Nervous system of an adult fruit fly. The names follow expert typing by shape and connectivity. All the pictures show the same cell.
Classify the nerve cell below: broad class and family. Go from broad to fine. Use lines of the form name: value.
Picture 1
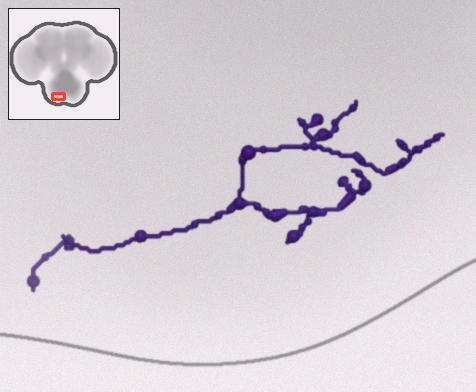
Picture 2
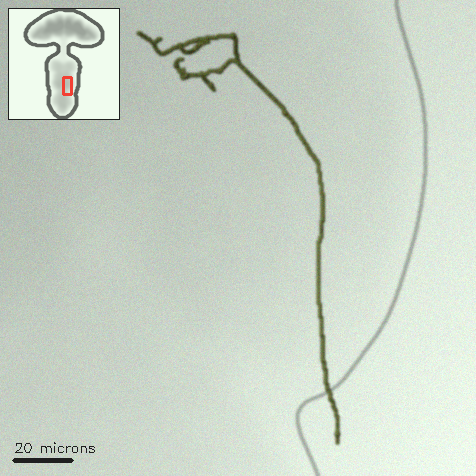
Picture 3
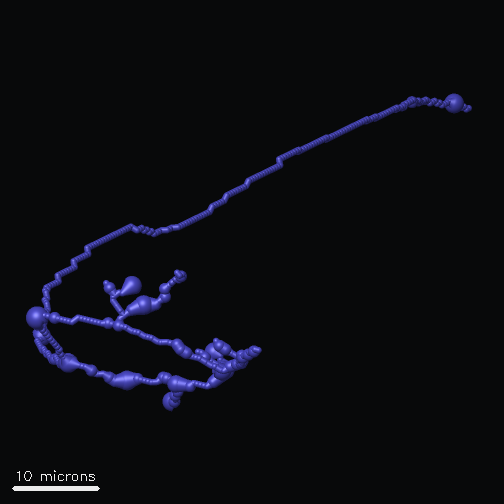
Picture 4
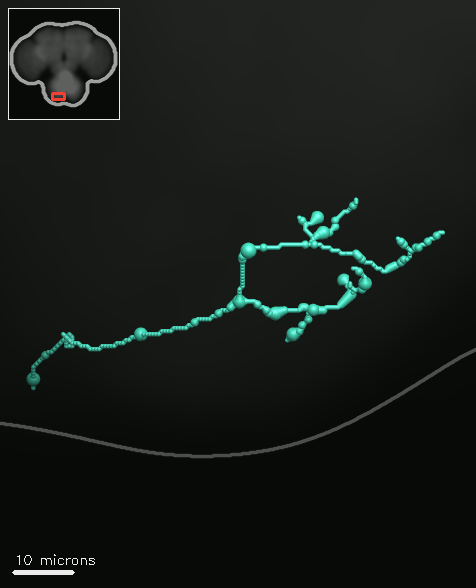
broad class: sensory neuron entering the nerve cord
family: class mechanosensory tactile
